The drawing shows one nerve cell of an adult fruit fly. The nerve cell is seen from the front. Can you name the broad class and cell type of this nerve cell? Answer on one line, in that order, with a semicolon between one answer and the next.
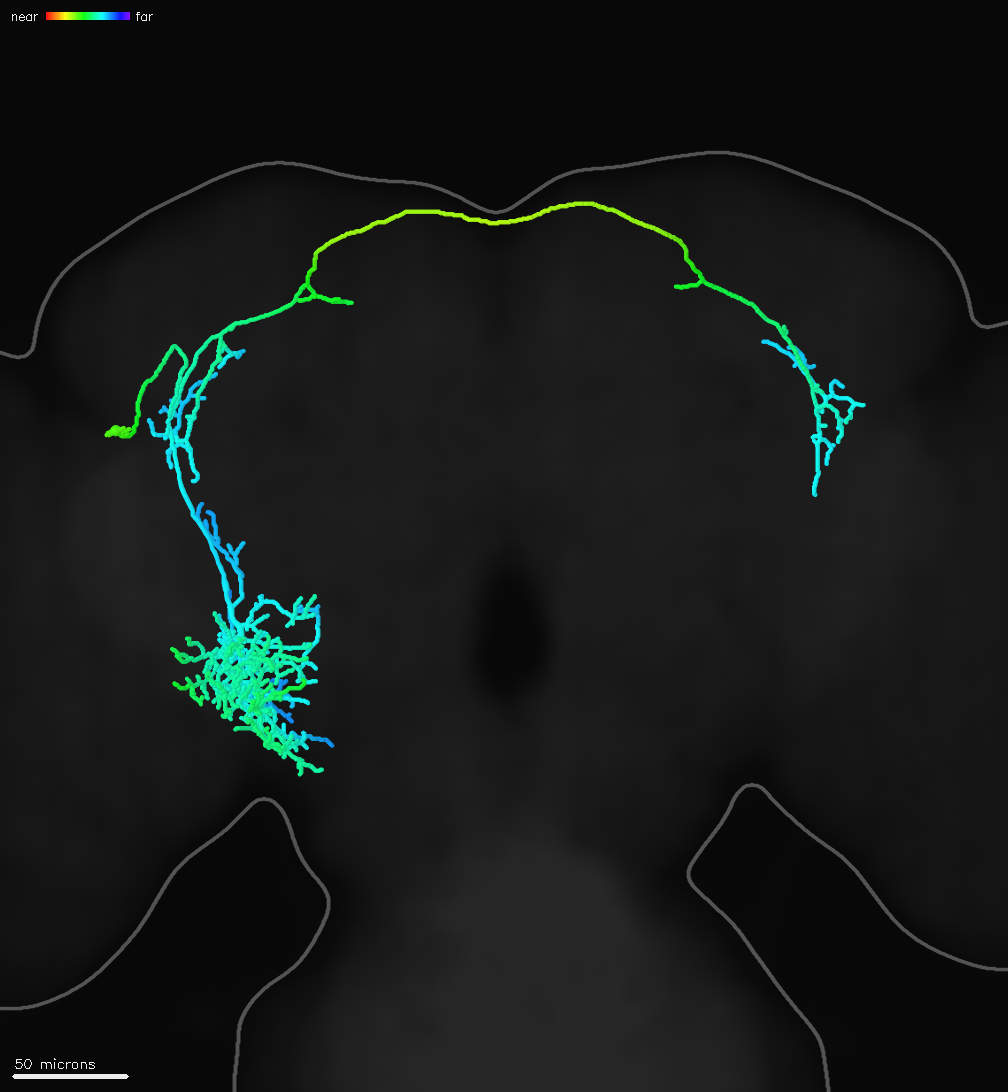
central-brain intrinsic neuron; PLP010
